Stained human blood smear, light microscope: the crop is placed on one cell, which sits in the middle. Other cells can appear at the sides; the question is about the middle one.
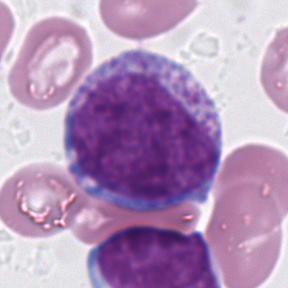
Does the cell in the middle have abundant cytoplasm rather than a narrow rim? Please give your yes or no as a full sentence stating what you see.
No, the cell does not have plenty of cytoplasm; its nucleus fills most of it.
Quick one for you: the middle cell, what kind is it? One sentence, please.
Answering briefly, the cell in the middle is a promyelocyte.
